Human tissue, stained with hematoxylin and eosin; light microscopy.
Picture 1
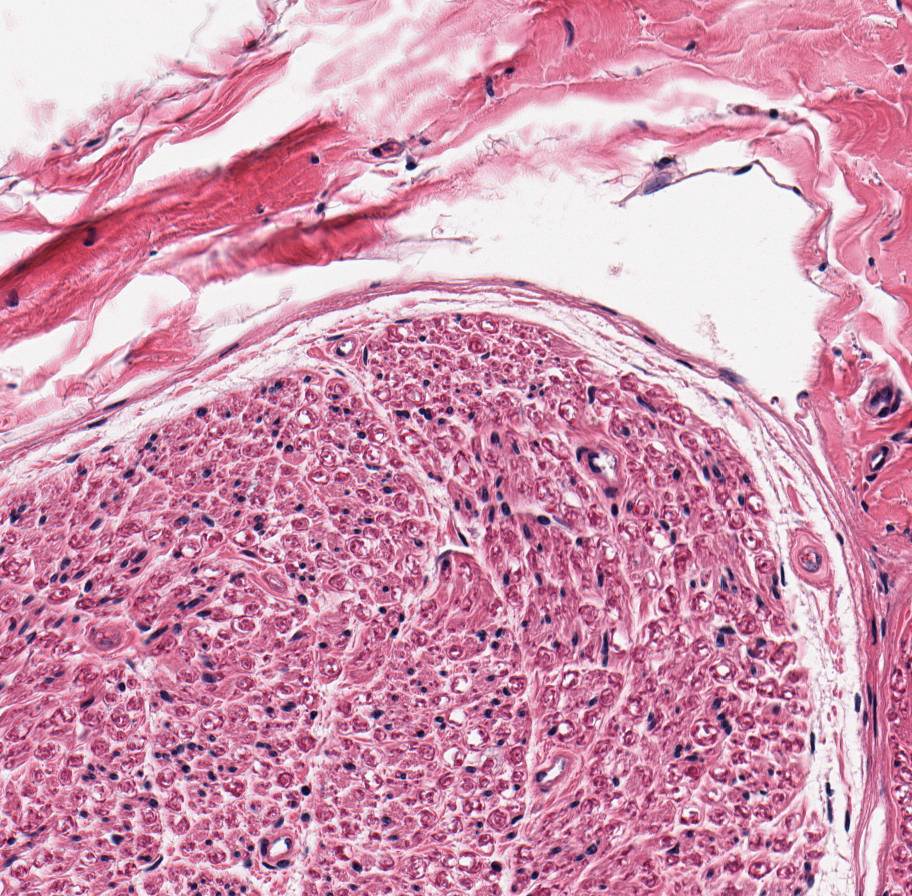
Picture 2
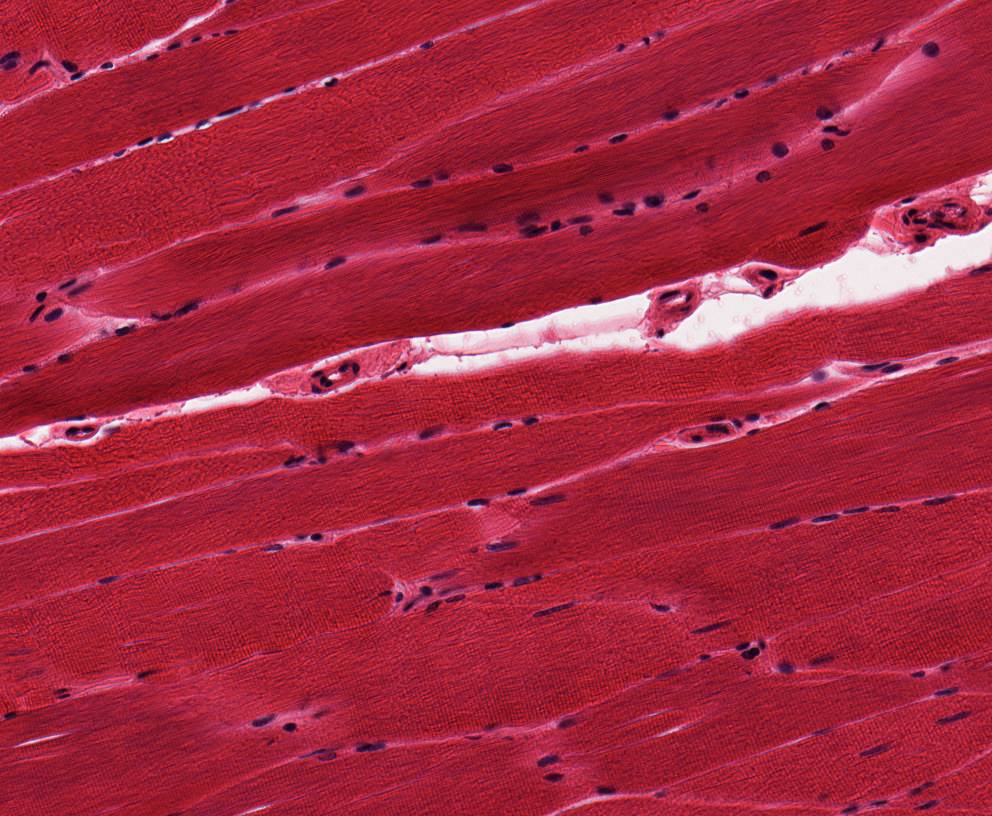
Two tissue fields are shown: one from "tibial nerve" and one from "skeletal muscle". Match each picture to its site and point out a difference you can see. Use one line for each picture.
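Site of picture 1: tibial nerve. Within the fascicle the nerve fibres are cut in cross section and appear as many small rings.
Site of picture 2: skeletal muscle. Long parallel muscle fibres run diagonally across the whole field, rising from lower left to upper right.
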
